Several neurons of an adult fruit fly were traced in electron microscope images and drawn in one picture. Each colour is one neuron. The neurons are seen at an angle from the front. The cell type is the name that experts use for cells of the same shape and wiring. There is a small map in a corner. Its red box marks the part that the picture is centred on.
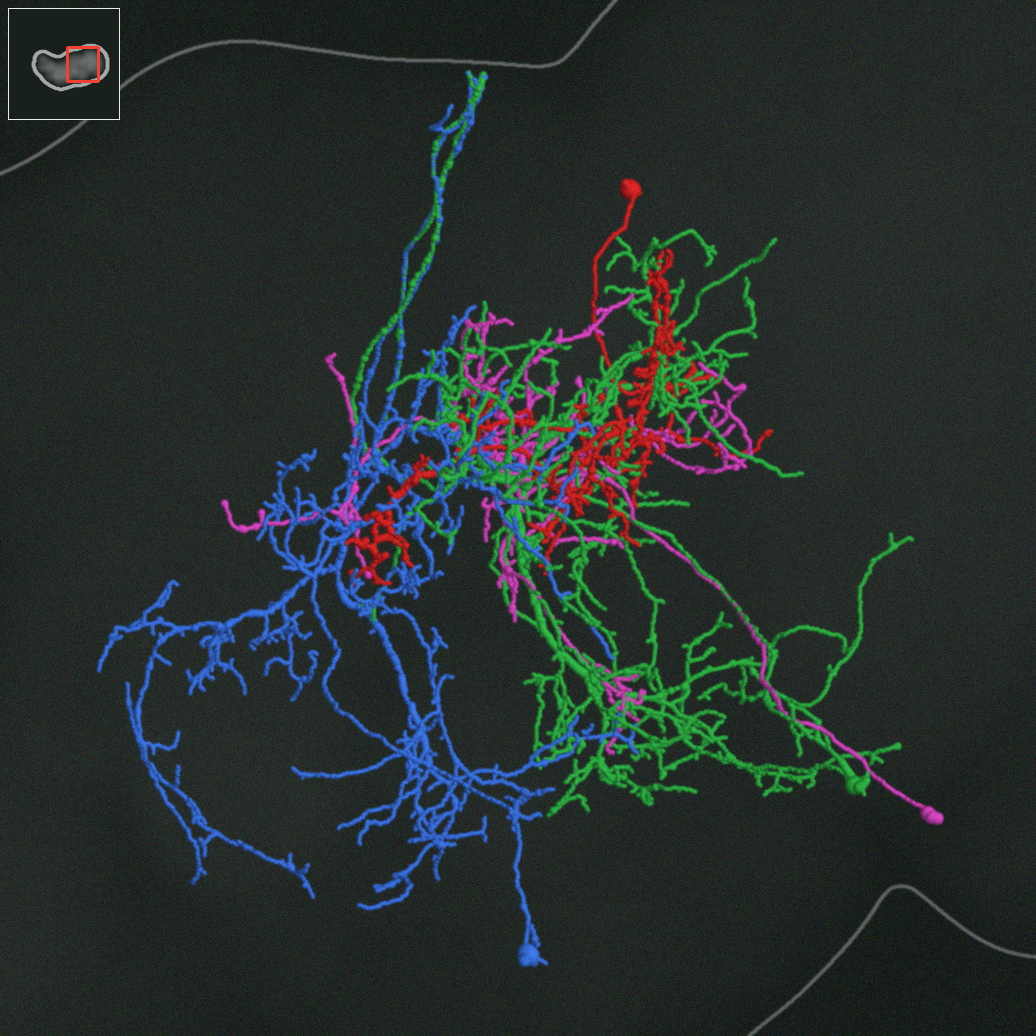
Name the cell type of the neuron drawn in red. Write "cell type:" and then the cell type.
cell type: PS188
